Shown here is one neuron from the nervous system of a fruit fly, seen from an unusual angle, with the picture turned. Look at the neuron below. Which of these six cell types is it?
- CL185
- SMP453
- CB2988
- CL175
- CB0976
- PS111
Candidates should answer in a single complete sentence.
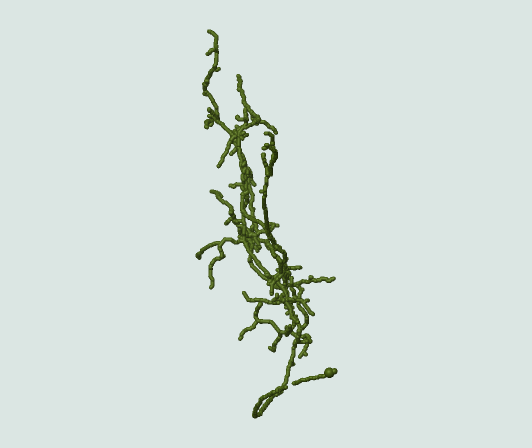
It is the cell type CL185 to which this neuron belongs.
